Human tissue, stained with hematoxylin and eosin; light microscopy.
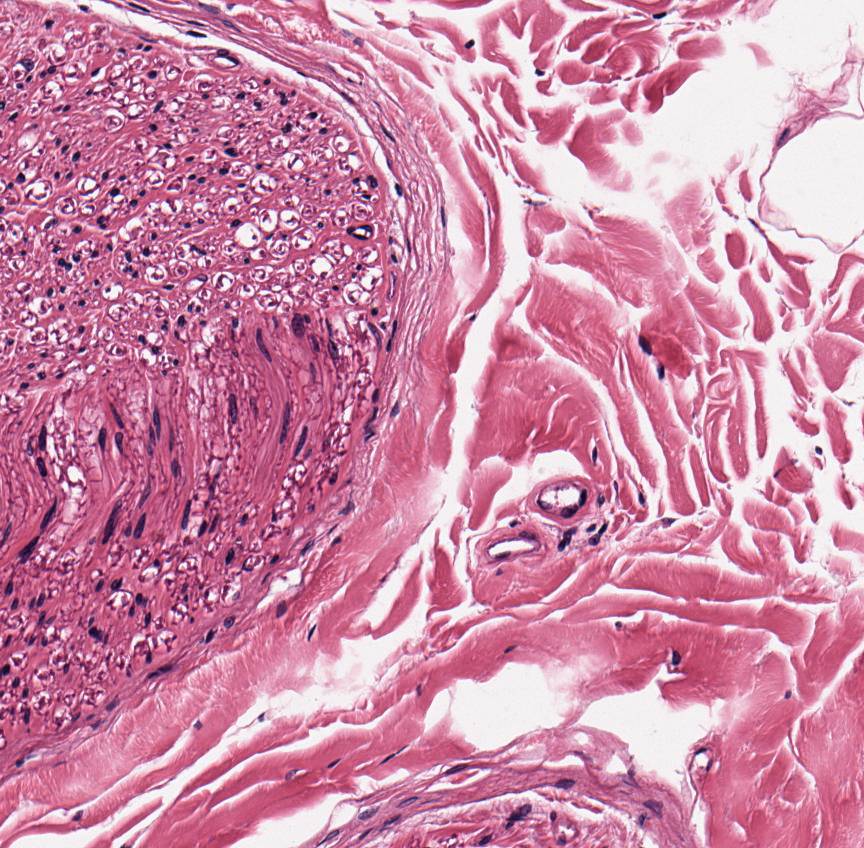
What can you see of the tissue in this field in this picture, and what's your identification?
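A large rounded bundle of nerve fibres fills the left half, with dense pink connective tissue to its right. Upper fibres in the bundle are cut across, forming many small round clear rings, some with a central pink dot. In the lower left the fibres run lengthwise and wavy, with elongated dark nuclei. This is tibial nerve.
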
